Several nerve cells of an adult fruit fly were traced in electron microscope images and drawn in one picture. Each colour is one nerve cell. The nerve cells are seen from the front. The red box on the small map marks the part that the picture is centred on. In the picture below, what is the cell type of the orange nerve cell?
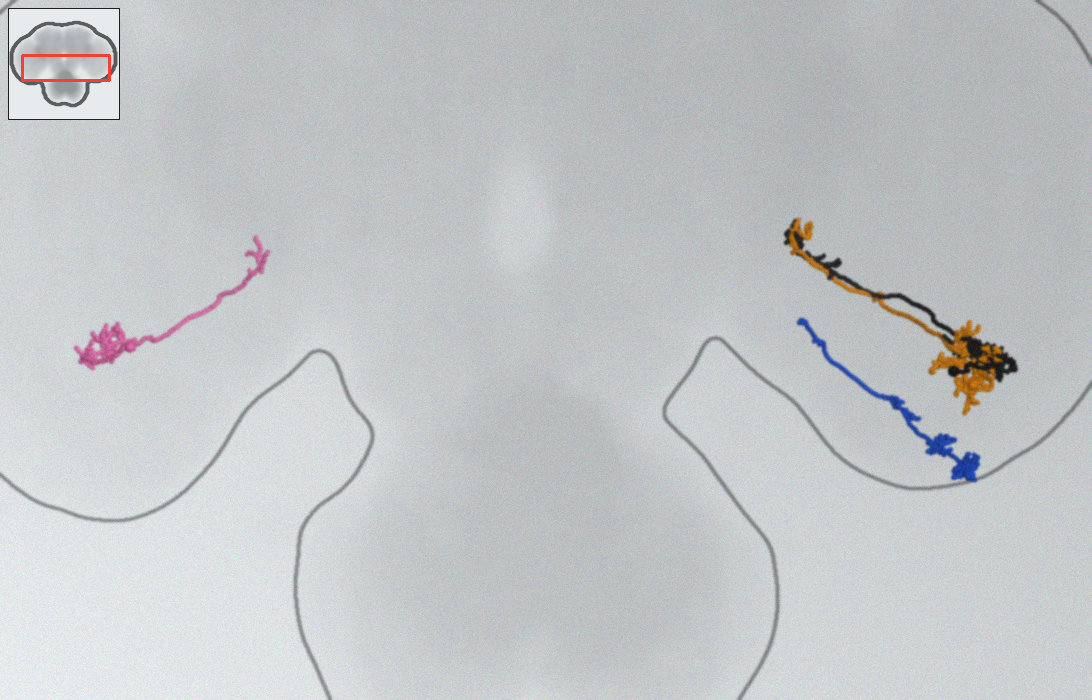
TmY10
